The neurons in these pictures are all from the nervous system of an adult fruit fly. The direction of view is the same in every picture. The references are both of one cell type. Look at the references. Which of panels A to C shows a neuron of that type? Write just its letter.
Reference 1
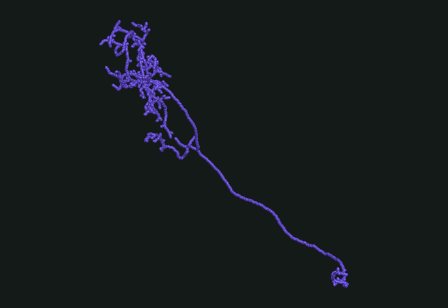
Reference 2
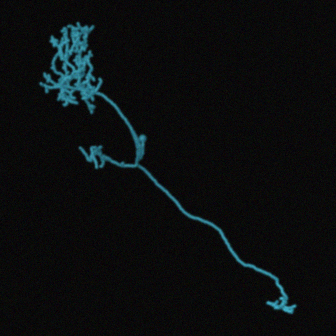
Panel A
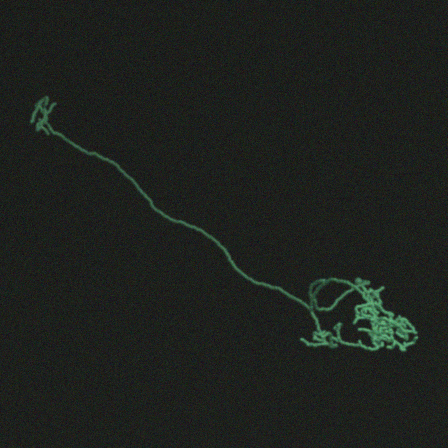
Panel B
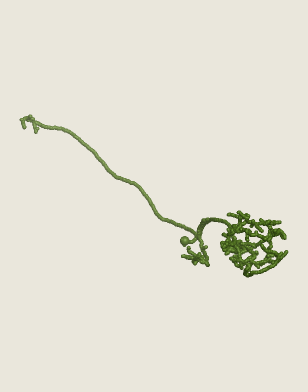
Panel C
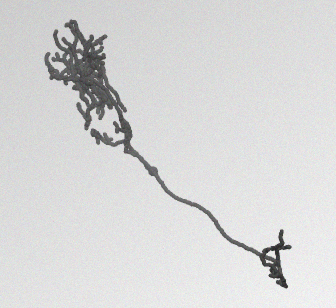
B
